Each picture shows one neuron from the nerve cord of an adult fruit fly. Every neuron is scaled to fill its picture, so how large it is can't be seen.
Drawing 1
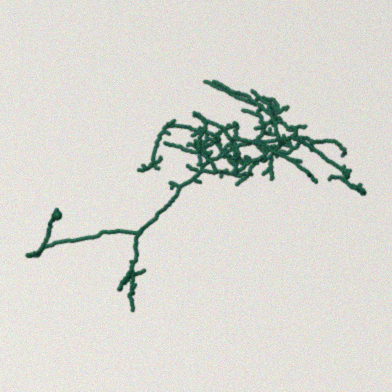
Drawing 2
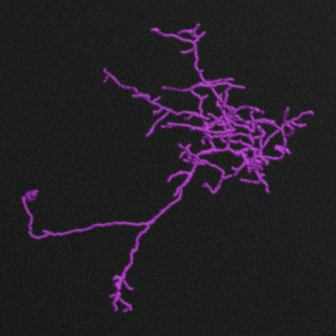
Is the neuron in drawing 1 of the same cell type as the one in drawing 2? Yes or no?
no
